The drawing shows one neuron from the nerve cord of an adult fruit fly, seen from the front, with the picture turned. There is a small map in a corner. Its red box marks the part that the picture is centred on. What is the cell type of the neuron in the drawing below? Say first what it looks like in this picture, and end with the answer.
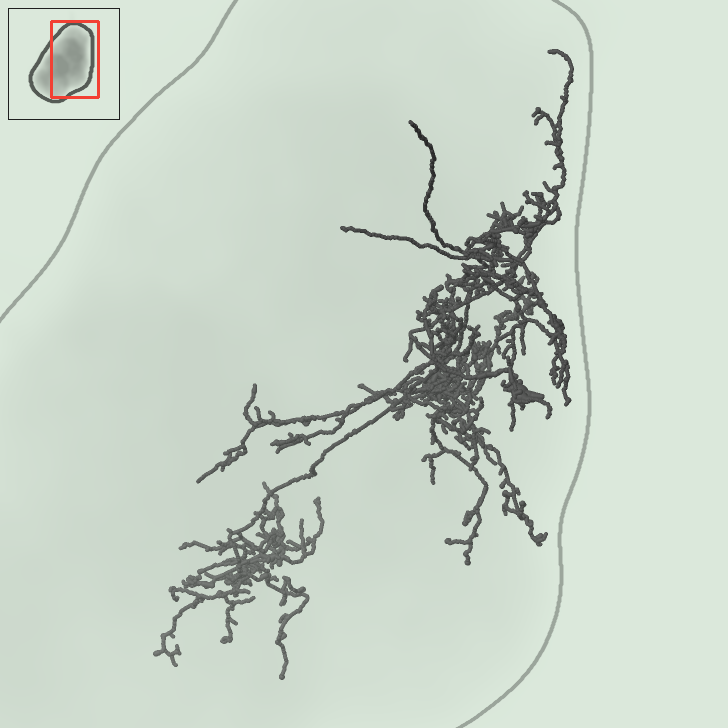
More than a hundred branch ends can be seen. In this view it is taller than it is wide. It is an ascending neuron. Its cell type is AN05B027.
